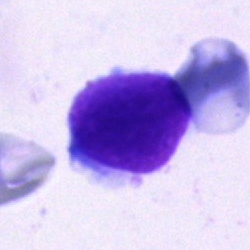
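Lymphocyte in the middle of the field. Its outline is rounded and slightly oval, a bit uneven at the edge. The nucleus takes up nearly the whole cell, and no nucleoli show in it. Along the lower margin, a few small pale blebs stick out.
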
